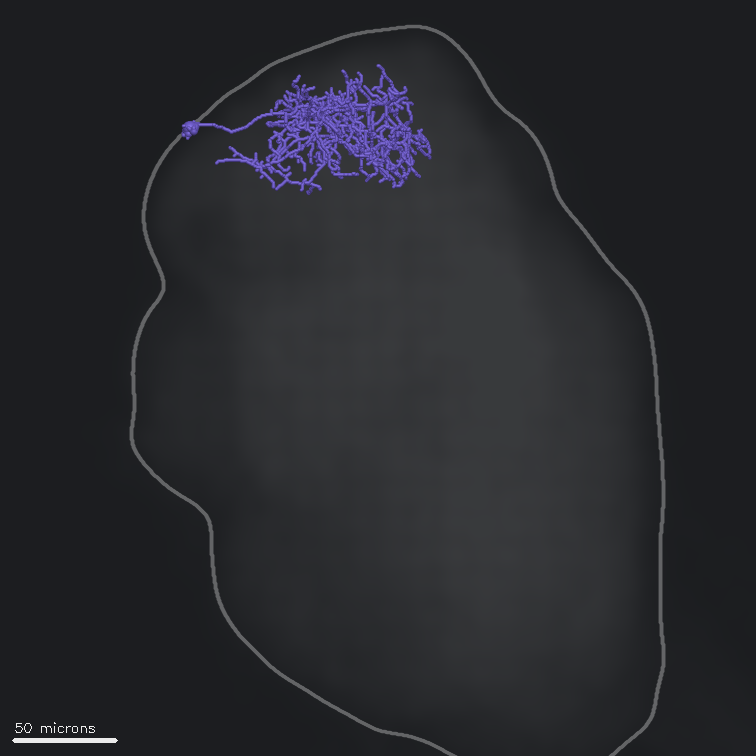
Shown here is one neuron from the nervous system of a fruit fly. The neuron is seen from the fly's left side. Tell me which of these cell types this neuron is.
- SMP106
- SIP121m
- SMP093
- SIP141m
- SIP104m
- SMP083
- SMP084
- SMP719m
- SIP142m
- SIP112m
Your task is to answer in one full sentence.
To the cell type SMP083 belongs this neuron.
